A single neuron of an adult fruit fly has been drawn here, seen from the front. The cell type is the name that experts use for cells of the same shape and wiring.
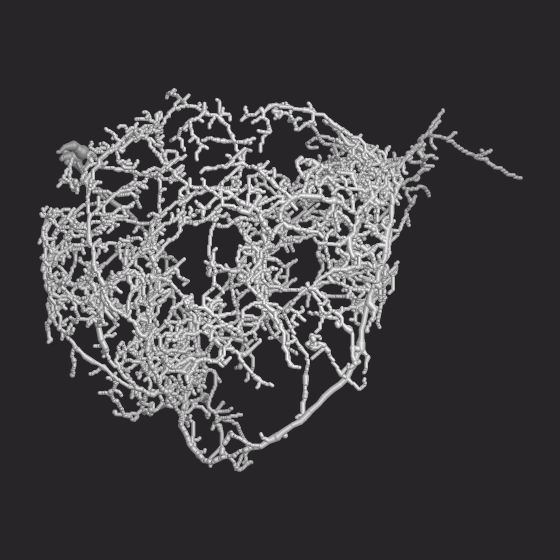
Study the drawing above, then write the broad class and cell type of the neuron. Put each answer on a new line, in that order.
central-brain intrinsic neuron
5-HTPLP01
